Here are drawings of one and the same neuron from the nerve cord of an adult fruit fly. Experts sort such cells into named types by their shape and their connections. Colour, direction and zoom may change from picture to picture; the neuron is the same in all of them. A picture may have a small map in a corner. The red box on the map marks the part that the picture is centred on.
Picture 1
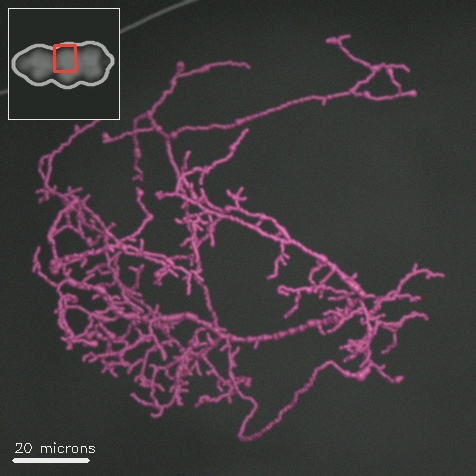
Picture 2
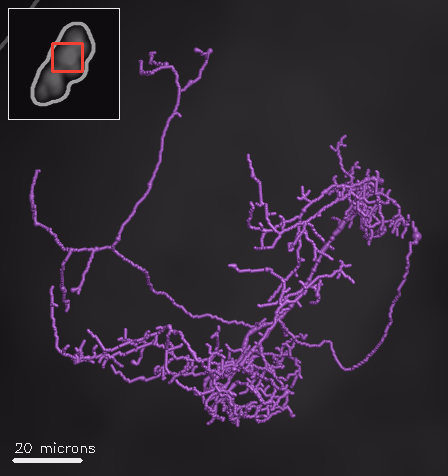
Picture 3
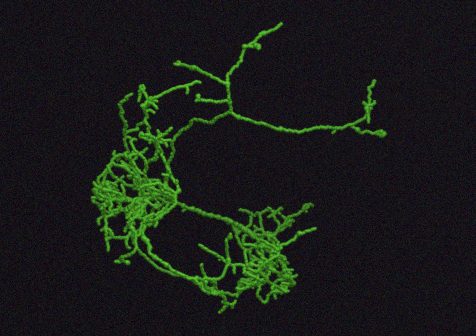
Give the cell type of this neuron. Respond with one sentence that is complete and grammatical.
The neuron is categorized under cell type IN04B084.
